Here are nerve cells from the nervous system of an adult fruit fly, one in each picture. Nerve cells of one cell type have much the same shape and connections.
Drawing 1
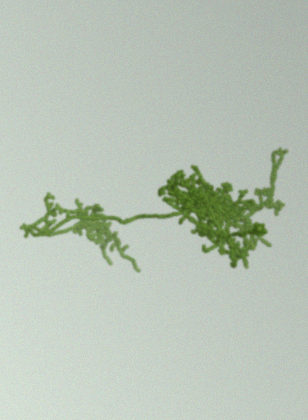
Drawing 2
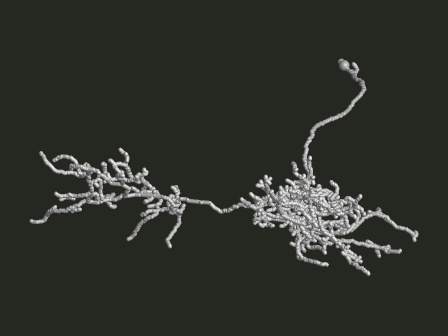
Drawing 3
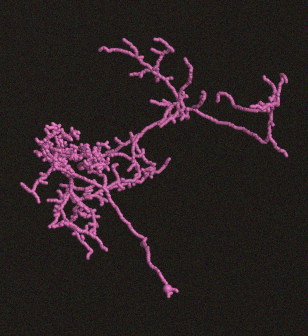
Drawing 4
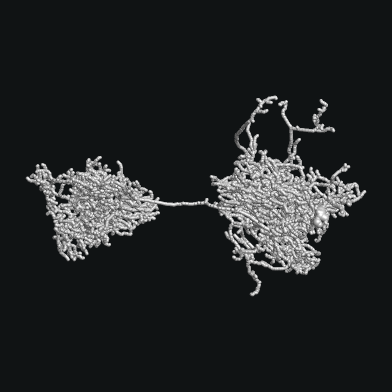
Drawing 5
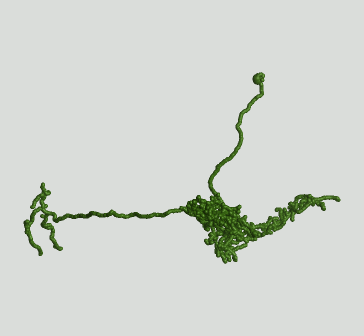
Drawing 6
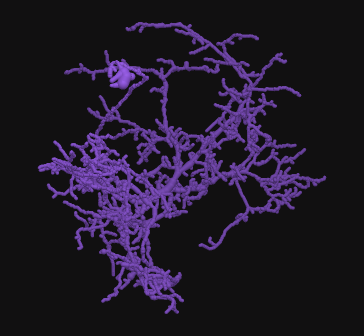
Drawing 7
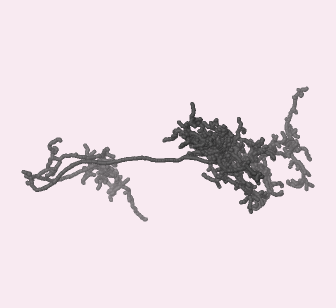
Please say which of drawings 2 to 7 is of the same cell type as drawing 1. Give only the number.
7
